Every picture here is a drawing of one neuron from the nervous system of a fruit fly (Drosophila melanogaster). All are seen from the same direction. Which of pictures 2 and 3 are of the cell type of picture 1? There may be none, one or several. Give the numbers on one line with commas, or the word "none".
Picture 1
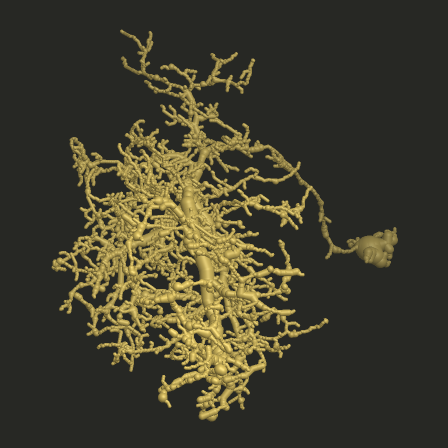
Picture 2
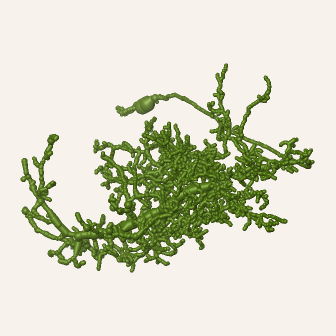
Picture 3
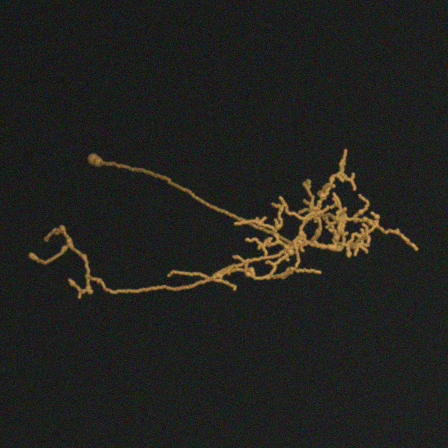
2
